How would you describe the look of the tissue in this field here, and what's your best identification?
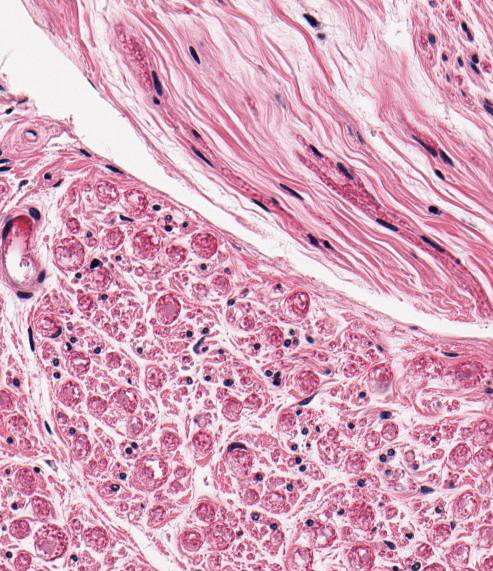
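Let's start with the white, empty cleft running diagonally from the upper left to the middle right; it separates two regions. At upper right, wavy pink fibres are cut lengthwise, running from upper left toward lower right, with dark, elongated nuclei lying parallel to them. Lower left, round pink profiles of varying size are packed together, many with pale or bubbly centres. This is tibial nerve.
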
